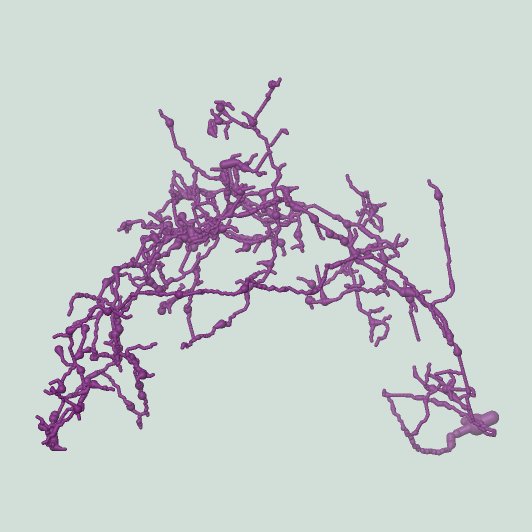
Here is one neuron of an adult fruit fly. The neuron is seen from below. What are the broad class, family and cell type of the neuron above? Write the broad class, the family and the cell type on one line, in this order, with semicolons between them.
central-brain intrinsic neuron; hemilineage VLPl4_anterior; PVLP082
